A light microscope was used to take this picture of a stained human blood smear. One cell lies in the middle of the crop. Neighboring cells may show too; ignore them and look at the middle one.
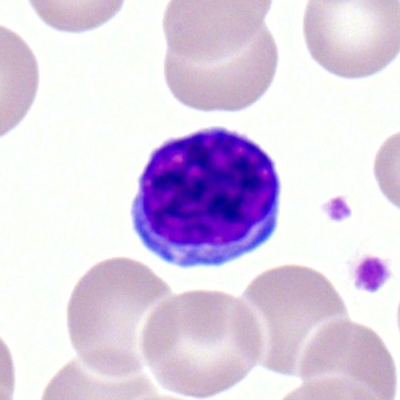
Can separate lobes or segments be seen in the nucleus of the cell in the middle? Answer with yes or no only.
No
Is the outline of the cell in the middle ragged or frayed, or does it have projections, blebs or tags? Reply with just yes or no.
No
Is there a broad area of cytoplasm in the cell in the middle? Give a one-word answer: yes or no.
No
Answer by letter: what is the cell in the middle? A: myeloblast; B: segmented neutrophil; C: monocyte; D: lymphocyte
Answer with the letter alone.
D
